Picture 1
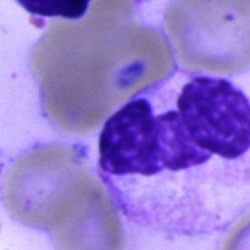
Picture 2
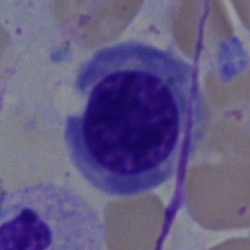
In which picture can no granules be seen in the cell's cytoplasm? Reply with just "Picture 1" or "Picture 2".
Picture 2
